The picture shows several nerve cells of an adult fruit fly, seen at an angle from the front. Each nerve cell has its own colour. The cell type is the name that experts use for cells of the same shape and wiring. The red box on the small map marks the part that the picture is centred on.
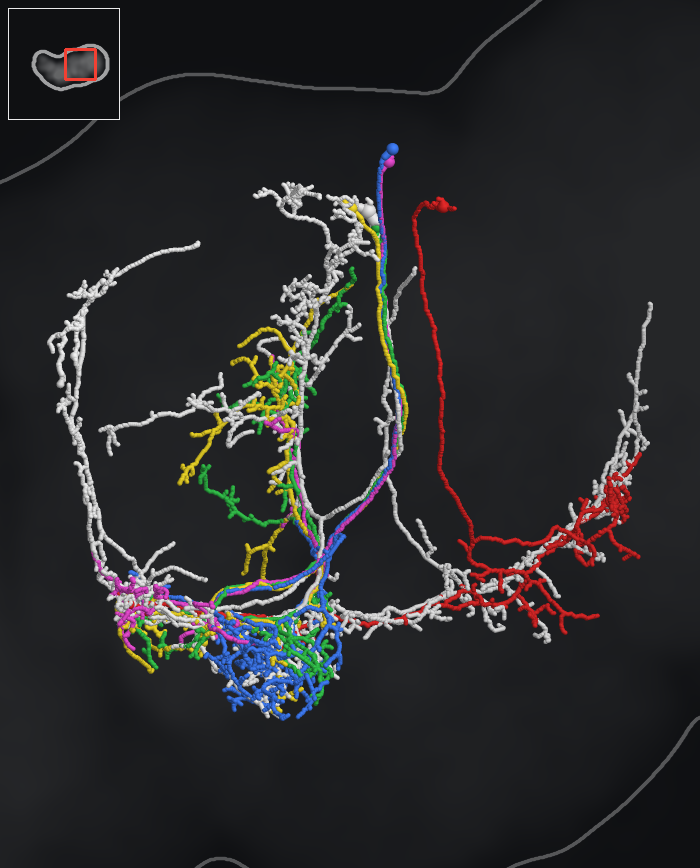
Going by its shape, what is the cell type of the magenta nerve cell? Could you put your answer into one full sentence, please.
The nerve cell belongs to cell type WED101.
